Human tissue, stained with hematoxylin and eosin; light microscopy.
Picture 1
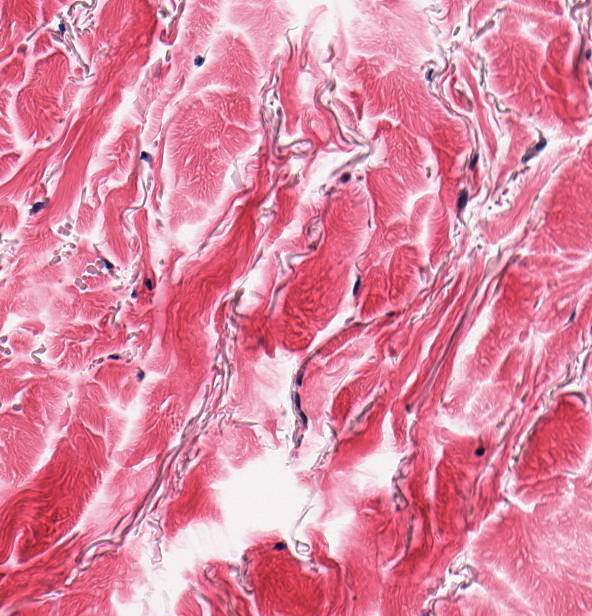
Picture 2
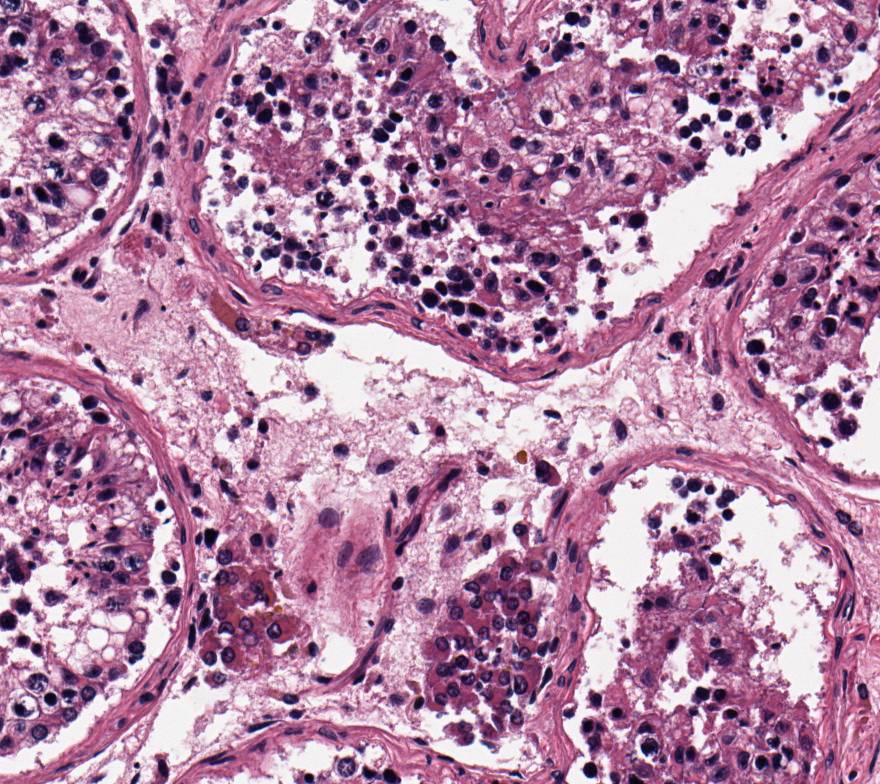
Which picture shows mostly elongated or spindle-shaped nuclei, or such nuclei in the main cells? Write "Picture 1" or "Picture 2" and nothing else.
Picture 1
